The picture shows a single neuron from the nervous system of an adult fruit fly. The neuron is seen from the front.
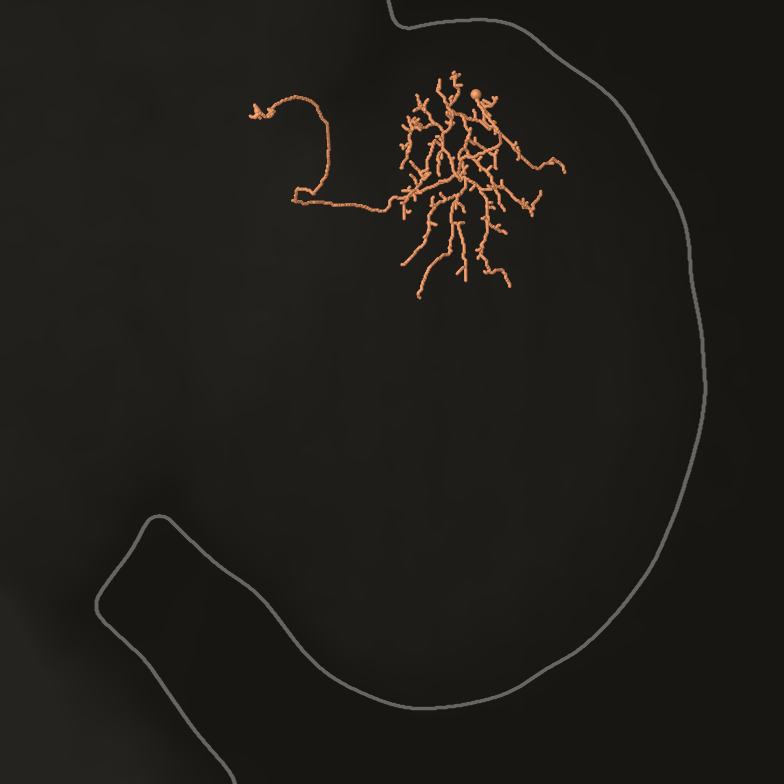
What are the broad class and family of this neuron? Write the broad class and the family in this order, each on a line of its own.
visual projection neuron
MeTu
